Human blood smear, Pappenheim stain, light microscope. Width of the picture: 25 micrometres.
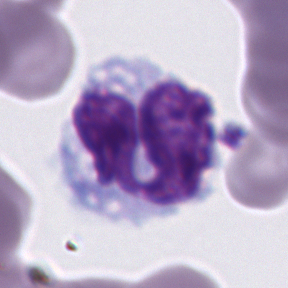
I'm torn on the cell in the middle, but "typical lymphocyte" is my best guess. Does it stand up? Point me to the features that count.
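The cell outline is roughly round, its edge slightly uneven and scalloped. The nucleus has two lobes joined by a band of nucleus at their lower ends, a shape that goes with monocyte rather than typical lymphocyte.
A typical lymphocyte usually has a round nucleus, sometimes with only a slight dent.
The nucleus takes up about 60% of the cell's area. Several small clear vacuoles lie in the cytoplasm, and no coarse coloured granules are seen there. A small dark purple fragment rests against the right edge of the cell. Taken together, the cell is a monocyte, not a typical lymphocyte.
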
